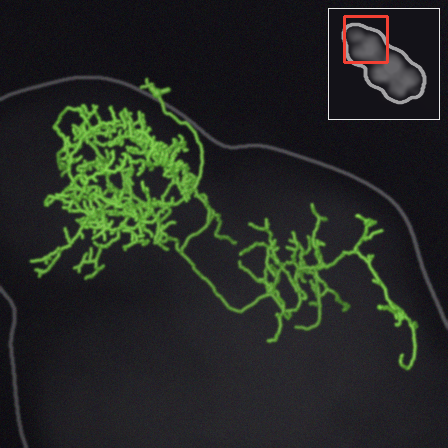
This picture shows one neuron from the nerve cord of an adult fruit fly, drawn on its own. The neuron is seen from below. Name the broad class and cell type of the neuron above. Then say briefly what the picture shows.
It is a nerve-cord intrinsic neuron. It is of cell type INXXX231. In this view it is wider than it is tall.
